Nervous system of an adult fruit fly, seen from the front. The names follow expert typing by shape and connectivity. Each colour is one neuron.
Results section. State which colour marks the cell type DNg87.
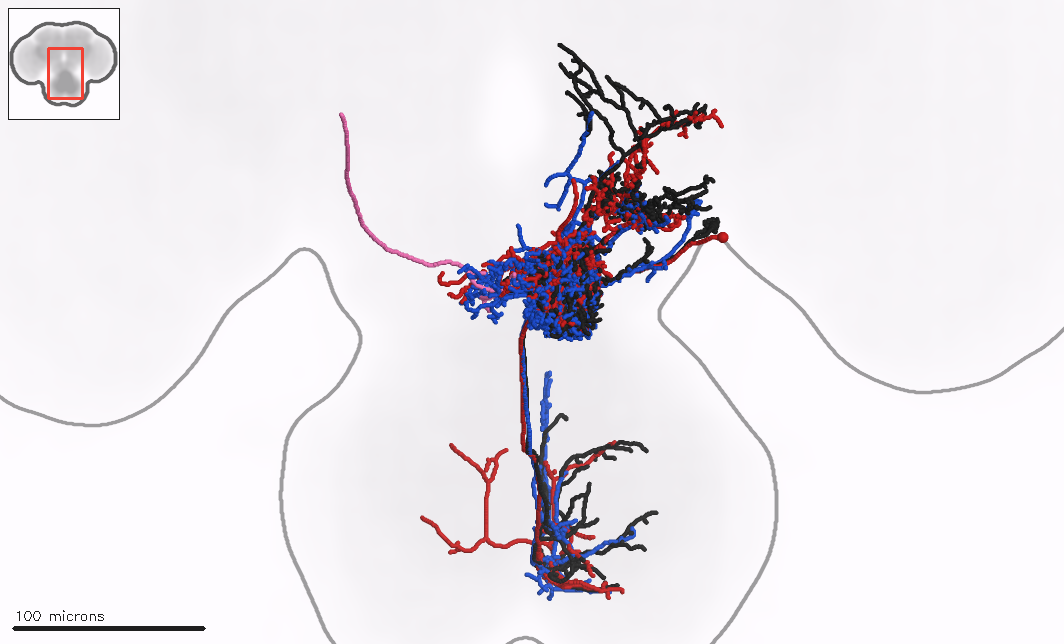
blue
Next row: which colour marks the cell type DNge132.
black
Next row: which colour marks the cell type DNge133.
red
